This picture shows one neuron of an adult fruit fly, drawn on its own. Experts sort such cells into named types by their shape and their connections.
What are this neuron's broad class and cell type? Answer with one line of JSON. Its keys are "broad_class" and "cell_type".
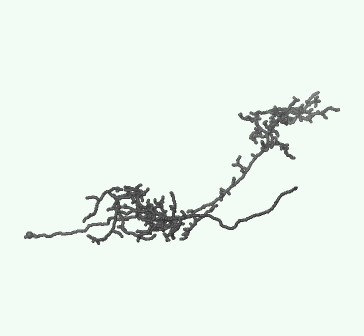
{"broad_class": "central-brain intrinsic neuron", "cell_type": "AOTU011"}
